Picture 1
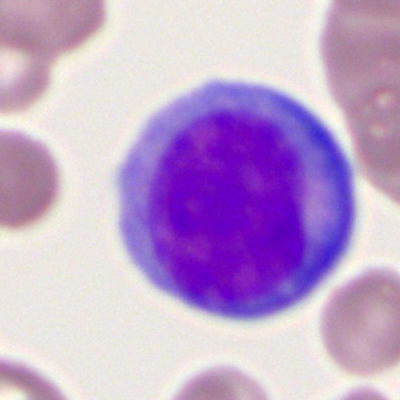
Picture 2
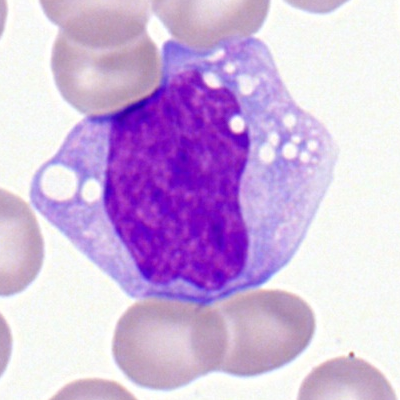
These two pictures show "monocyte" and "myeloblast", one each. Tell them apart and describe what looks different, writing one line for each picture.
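The cell in picture 1 is a myeloblast. The cytoplasm contains no vacuoles.
The cell in picture 2 is a monocyte. Several small round clear vacuoles cluster in the upper right of the cytoplasm.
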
